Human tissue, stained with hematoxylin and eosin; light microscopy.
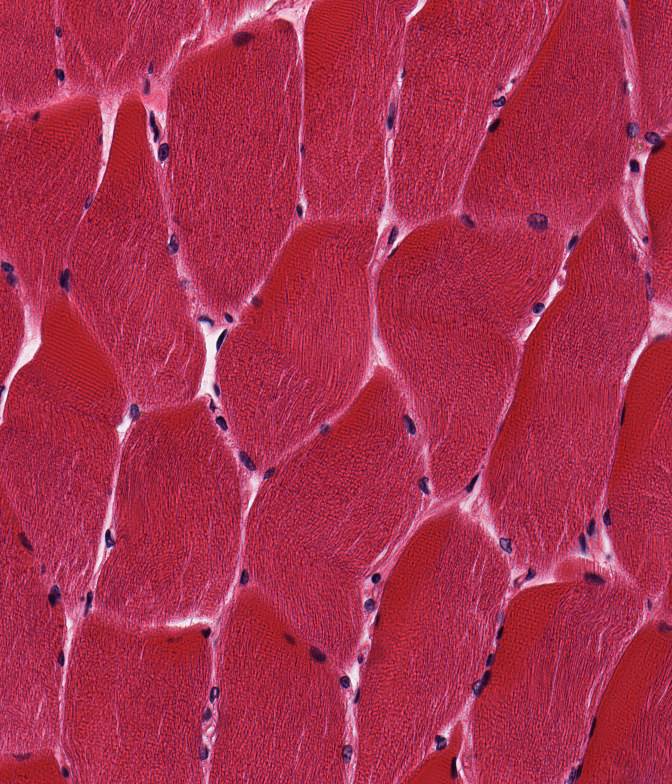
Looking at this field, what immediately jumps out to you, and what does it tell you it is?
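You're looking at skeletal muscle. The giveaway is the nuclei: small, dark blue, flattened or oval, and sitting at the edges of the fibres rather than in their centres.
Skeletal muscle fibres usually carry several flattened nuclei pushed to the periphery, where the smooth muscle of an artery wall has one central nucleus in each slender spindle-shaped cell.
Only thin pale strands of endomysium separate the fibres, and there are no fat cells anywhere.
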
